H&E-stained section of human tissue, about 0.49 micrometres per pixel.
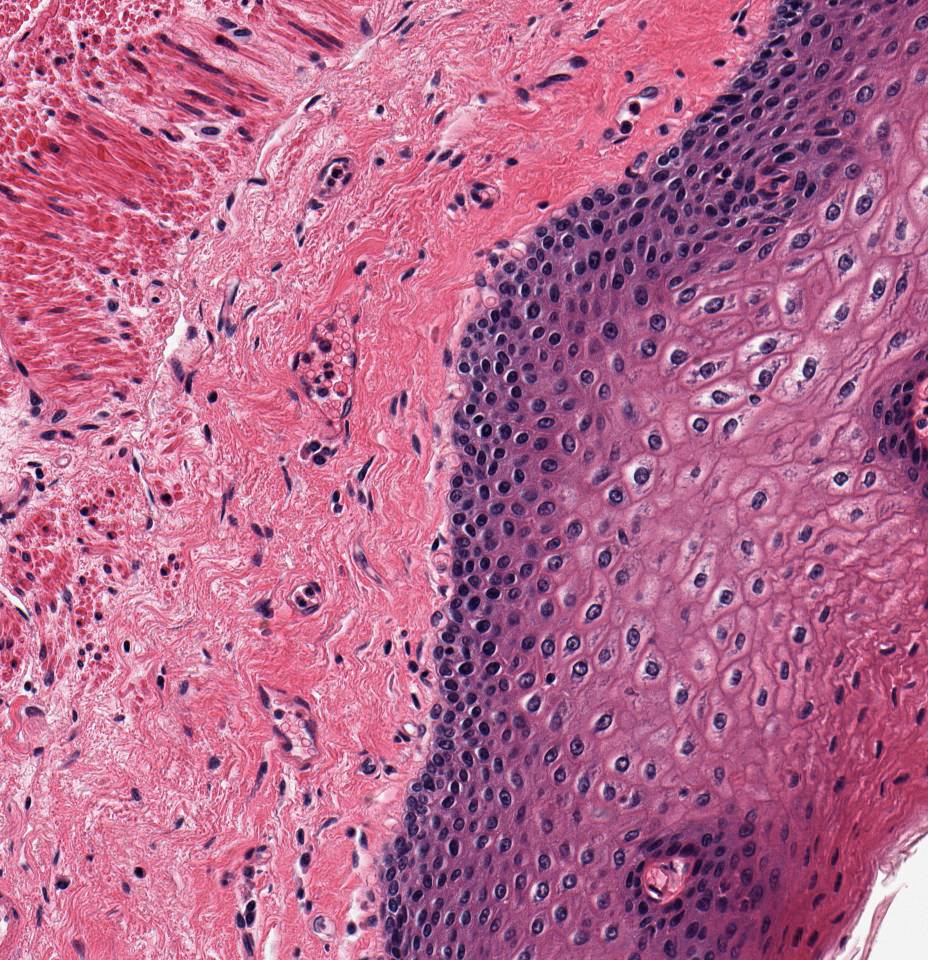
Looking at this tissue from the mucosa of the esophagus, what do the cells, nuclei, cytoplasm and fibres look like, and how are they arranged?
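Stratified squamous epithelium fills the right, connective tissue the middle, and muscle bundles the upper left. At the epithelium's left border, small crowded cells with dark nuclei make a dark purple band several cells thick. Further right, the epithelial cells enlarge, with pale, clear-looking cytoplasm and distinct cell borders. Between epithelium and muscle lies connective tissue of wavy pink collagen fibres with scattered spindle-shaped nuclei.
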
